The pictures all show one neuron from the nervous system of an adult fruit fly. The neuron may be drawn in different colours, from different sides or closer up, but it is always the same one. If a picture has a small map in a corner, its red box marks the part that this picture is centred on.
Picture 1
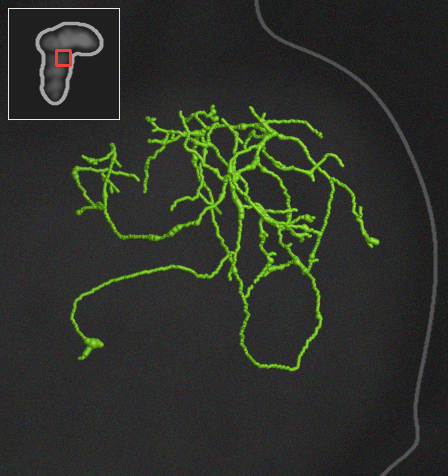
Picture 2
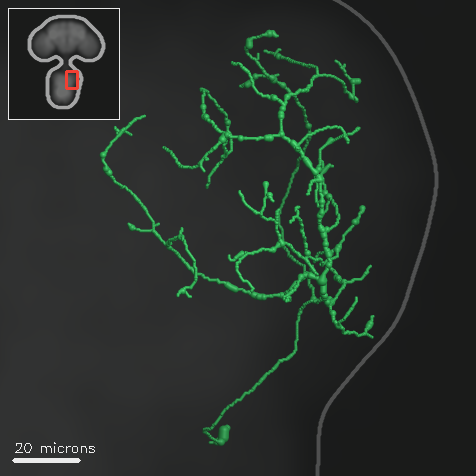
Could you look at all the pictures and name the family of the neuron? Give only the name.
hemilineage 04B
